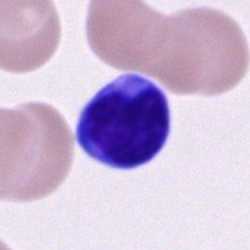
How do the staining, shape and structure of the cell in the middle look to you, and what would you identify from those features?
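The nucleus fills almost the whole cell, leaving the cytoplasm as only a very thin rim around it. What little cytoplasm shows is blue. As for the chromatin, it is dense and dark purple. It is a lymphocyte.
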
